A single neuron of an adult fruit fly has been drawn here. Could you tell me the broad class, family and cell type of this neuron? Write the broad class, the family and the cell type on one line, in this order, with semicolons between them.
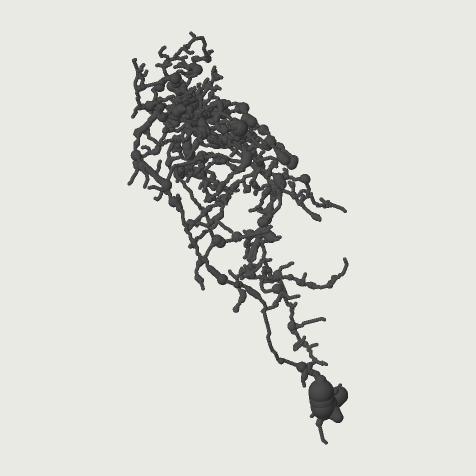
nerve-cord intrinsic neuron; hemilineage 02A; IN02A030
